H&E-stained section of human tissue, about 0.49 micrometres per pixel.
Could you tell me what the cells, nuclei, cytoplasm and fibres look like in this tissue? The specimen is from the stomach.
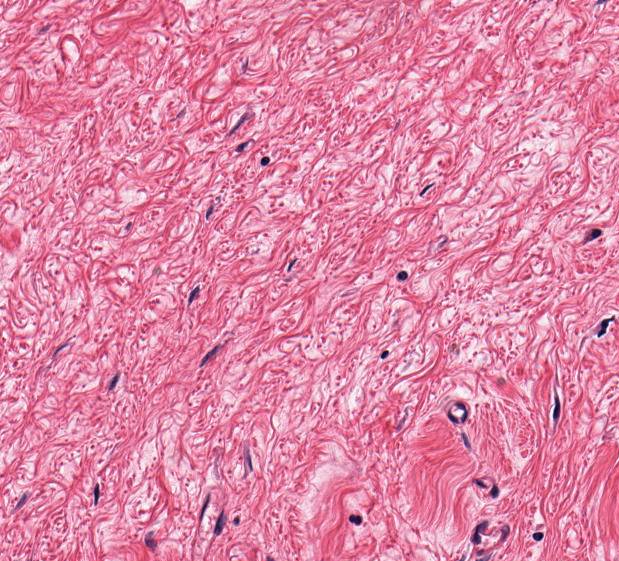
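Sparsely scattered across the field are spindle cells with thin, elongated, dark blue nuclei. Among them lie a few small, round, dark nuclei, outnumbered by the elongated ones. In the lower right, the pink collagen forms thicker, more solid bundles, and a few small vessels with narrow lumens are present.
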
